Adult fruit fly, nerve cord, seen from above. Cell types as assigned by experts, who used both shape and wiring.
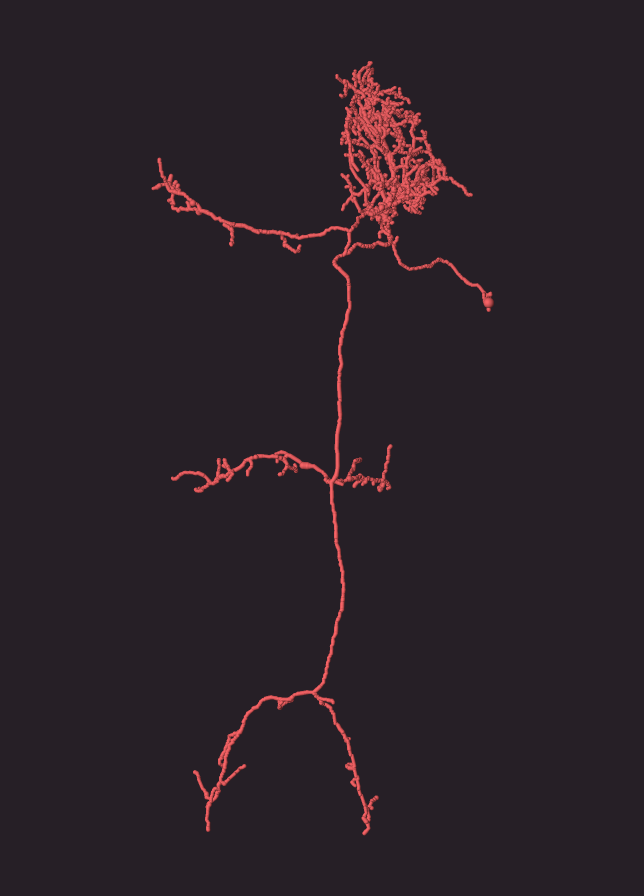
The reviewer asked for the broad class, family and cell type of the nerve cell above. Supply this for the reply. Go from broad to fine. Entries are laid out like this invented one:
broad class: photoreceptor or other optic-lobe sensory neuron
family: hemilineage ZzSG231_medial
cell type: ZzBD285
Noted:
broad class: nerve-cord intrinsic neuron
family: hemilineage 03B
cell type: IN03B020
